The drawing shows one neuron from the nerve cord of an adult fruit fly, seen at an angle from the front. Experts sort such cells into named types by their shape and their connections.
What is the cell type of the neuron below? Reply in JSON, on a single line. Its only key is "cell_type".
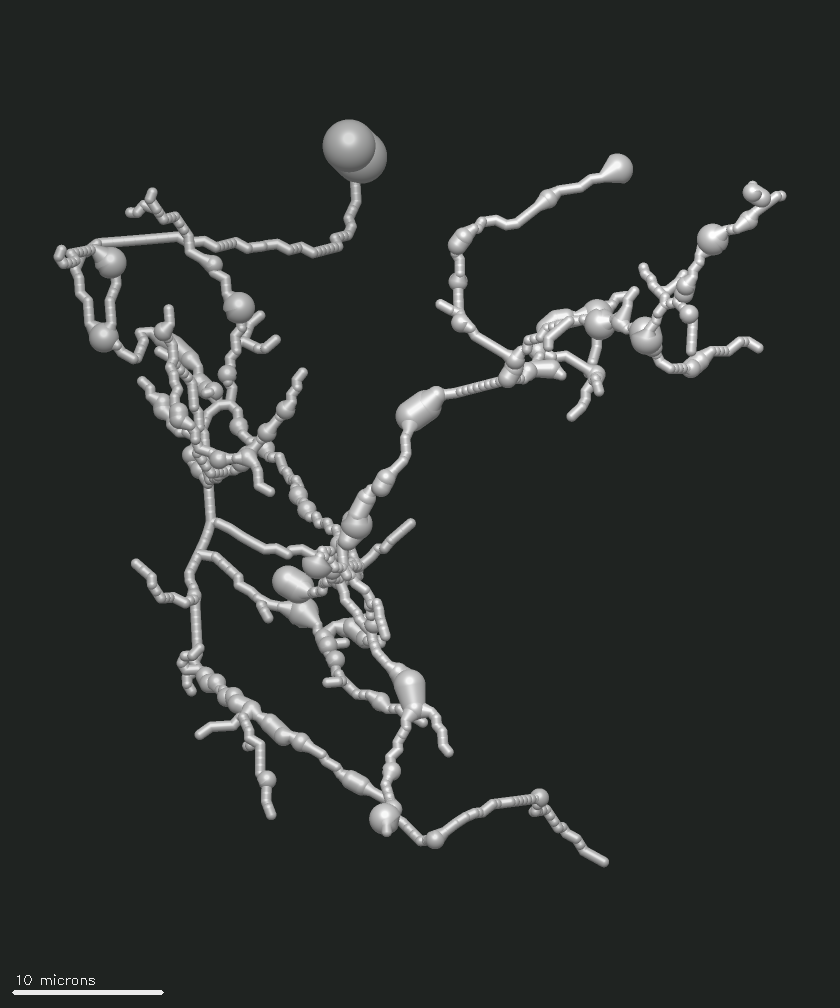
{"cell_type": "IN20A.22A092"}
